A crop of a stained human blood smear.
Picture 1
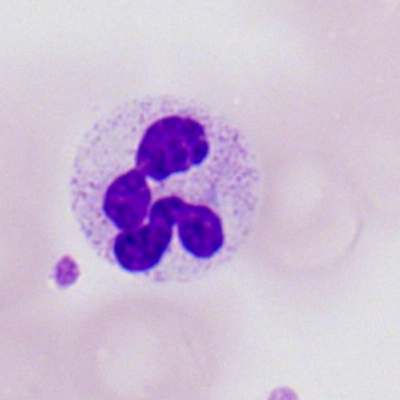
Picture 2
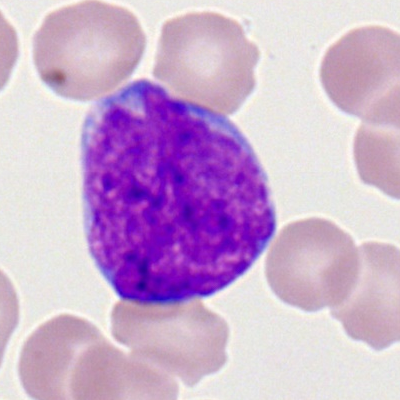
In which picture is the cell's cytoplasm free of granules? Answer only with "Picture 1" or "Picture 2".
Picture 2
